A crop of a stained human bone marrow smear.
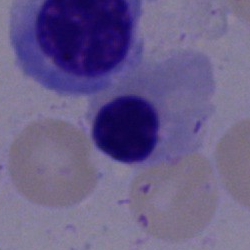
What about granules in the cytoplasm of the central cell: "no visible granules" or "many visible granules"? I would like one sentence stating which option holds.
What its cytoplasm shows is an absence of visible granules.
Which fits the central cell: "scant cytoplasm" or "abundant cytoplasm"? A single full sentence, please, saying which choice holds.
The cytoplasm of this cell is abundant.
